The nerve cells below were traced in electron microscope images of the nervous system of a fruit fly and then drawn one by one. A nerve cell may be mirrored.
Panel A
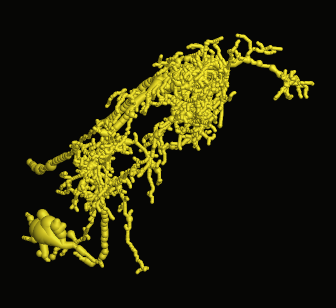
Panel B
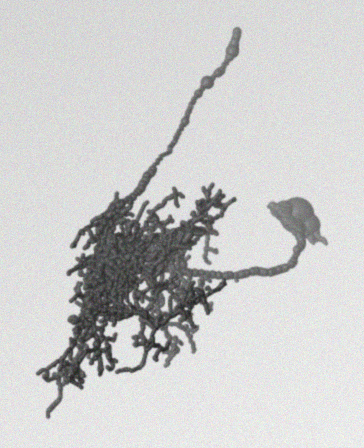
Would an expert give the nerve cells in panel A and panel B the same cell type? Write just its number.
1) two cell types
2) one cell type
2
